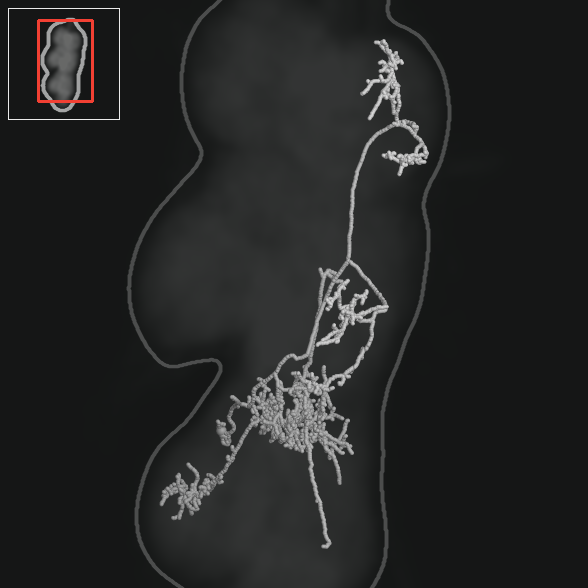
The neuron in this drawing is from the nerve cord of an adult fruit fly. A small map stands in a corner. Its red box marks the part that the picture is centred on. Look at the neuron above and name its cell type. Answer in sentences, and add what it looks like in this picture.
Its cell type is IN18B008. It is a nerve-cord intrinsic neuron. Dozens of branch ends can be seen. As drawn here it is taller than it is wide.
